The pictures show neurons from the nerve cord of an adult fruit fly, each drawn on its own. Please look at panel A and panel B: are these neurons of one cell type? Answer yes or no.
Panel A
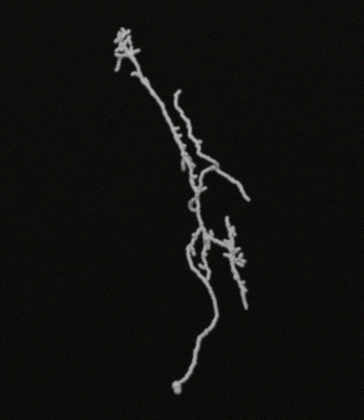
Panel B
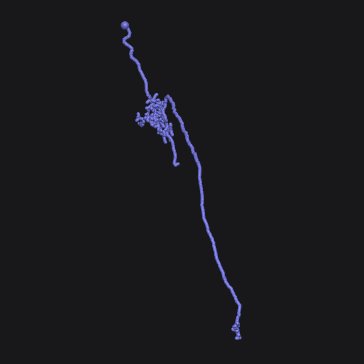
no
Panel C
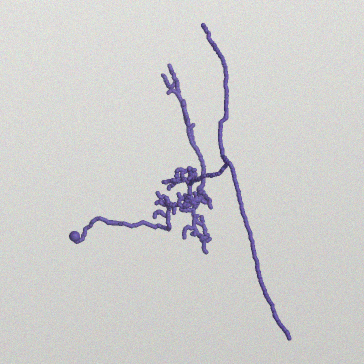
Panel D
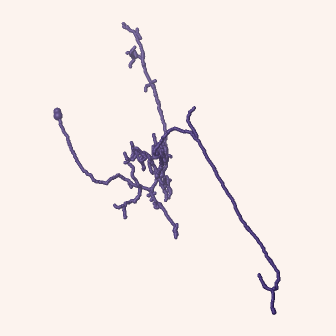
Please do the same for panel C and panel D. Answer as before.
yes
